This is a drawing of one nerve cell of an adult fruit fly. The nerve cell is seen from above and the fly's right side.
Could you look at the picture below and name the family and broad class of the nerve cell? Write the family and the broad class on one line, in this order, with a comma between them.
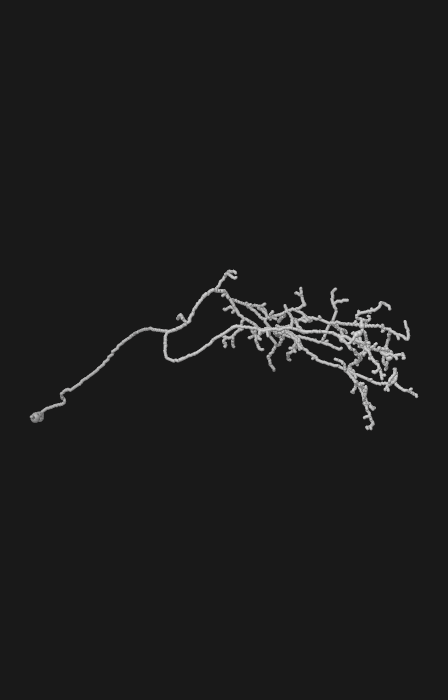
hemilineage 21A, nerve-cord intrinsic neuron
